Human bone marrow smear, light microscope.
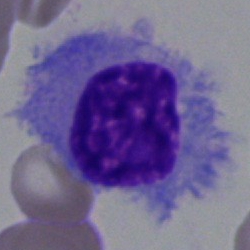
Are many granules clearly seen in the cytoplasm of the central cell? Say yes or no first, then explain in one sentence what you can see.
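No. The cytoplasm shows no distinct granules.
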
